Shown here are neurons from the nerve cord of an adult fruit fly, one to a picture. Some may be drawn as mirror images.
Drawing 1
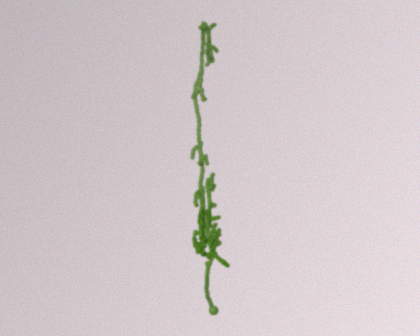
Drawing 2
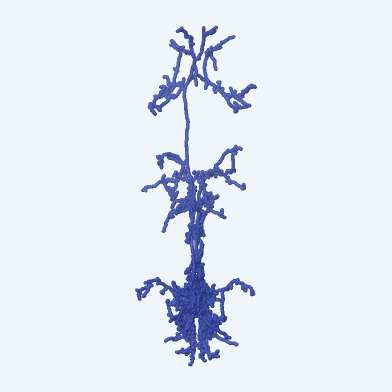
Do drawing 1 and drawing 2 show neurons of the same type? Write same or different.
different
